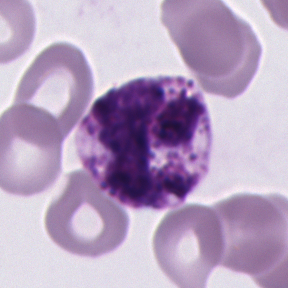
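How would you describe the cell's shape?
Roughly round.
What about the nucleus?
Irregular and split into lobes, with dark purple chromatin that looks dense.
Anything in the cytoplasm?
Coarse dark purple granules, scattered all through it.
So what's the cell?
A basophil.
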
